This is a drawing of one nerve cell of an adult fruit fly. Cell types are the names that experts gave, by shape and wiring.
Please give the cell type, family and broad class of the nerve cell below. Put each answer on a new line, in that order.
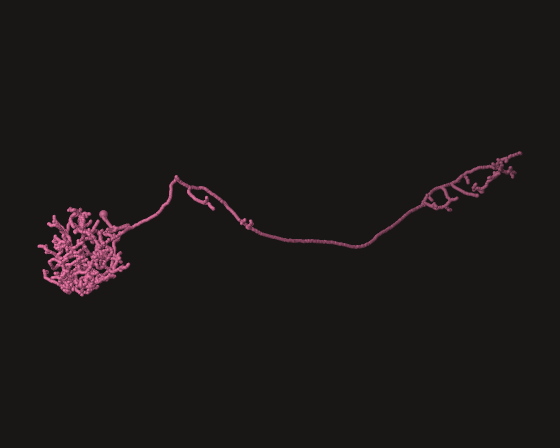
AN18B019
hemilineage 18B
ascending neuron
